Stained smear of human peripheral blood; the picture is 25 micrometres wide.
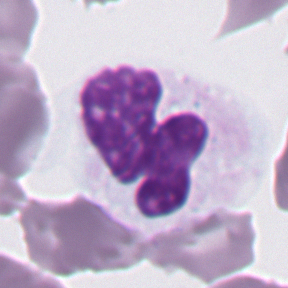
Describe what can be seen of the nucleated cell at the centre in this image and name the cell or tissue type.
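The cell outline is roughly round and smooth, without surface projections. The chromatin is dark purple and coarsely clumped, with small paler gaps. Plentiful, very pale cytoplasm with a faint pinkish tint holds fine, faint pinkish-lilac granules. This is a segmented neutrophil.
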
